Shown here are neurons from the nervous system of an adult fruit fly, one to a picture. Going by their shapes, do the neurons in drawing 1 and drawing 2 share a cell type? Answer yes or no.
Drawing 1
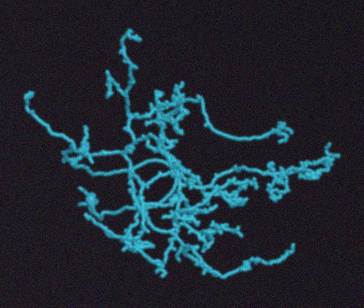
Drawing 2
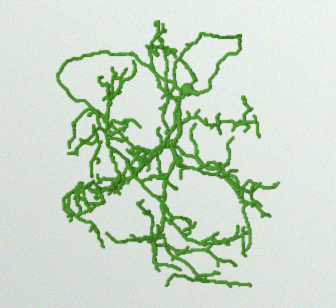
no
